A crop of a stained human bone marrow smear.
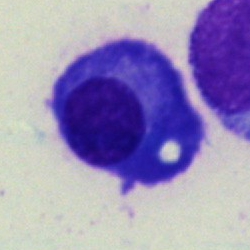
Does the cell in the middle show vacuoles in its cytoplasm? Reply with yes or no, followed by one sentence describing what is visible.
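Yes. A single round clear vacuole lies in the lower right part of the cytoplasm.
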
